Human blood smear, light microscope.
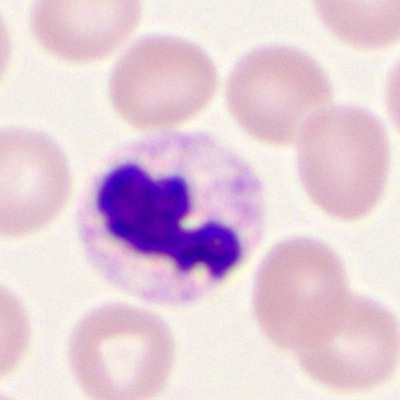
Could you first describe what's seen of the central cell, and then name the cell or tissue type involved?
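I notice a round, smooth outline. Across it, from upper left to lower right, lies the nucleus: an irregular, elongated, knobbly mass, with no nucleoli I can see. Fine, pale lilac granules are scattered throughout the cytoplasm. It is a segmented neutrophil.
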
